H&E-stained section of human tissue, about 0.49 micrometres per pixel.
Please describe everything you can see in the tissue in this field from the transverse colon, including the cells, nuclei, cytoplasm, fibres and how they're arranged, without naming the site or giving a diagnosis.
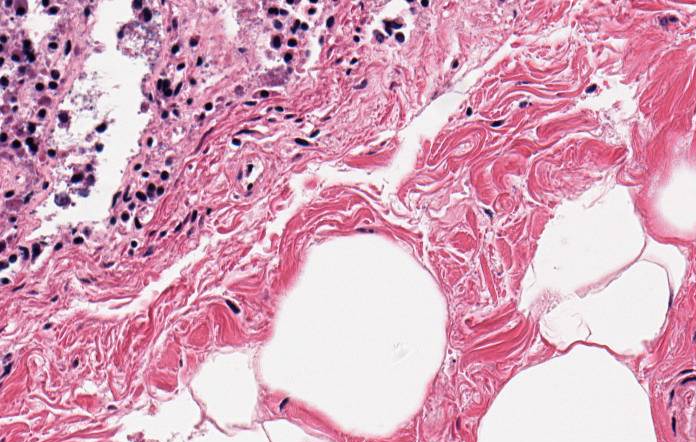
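Layout: crowded dark-nucleated cells occupy the upper left corner; elsewhere, collagen and fat. Collagen: bundles just below the cellular area run diagonally, lower left toward upper right. Nuclei: dark, hyperchromatic and round to oval in the upper left; only scattered spindle-shaped ones in the collagen mid-field.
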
